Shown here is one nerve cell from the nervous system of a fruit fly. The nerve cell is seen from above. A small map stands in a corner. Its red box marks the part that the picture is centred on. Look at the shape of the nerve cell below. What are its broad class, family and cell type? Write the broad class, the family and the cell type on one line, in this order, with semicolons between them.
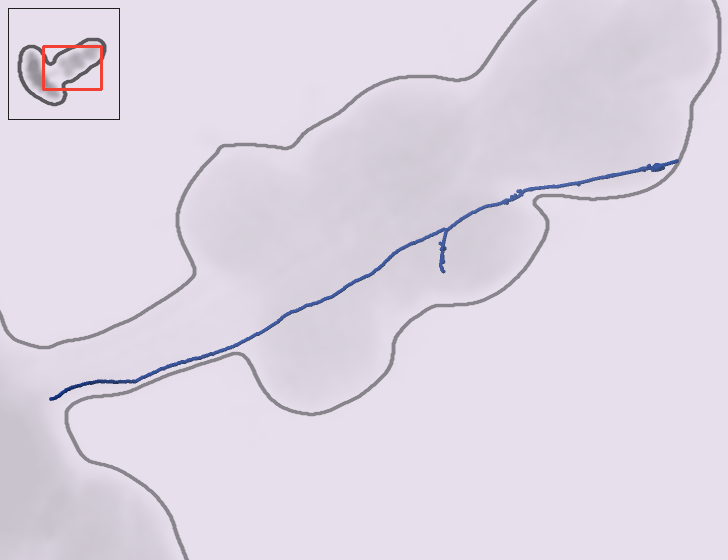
sensory neuron ascending to the brain; class mechanosensory proprioceptive; SApp01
